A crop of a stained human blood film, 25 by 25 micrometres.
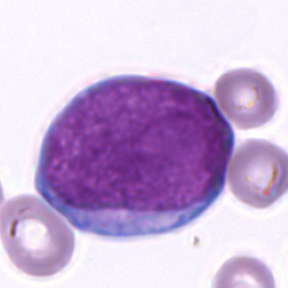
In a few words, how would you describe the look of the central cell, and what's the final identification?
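At about 18 by 14 micrometres, the cell has a smooth edge, with no blebs or projections. The nucleus is oval in outline, about 17 by 12 micrometres, and fills about 80% of the cell's area. It has no indentation or lobes, and its chromatin is finely granular and evenly spread, without coarse dark clumps. The cytoplasm forms a narrow rim that is widest along the bottom edge of the cell. The cell is a myeloblast.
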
